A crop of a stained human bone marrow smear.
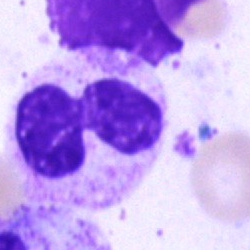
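Segmented neutrophil, the central cell in this stained human bone marrow smear. Look first at its nucleus: two lobes sit side by side, one on the left and one on the right. Neither lobe shows a nucleolus. Now take your time with the cytoplasm, where fine lilac granules lie scattered throughout. Notice, too, that the outline is roughly round, with nothing projecting from its surface.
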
